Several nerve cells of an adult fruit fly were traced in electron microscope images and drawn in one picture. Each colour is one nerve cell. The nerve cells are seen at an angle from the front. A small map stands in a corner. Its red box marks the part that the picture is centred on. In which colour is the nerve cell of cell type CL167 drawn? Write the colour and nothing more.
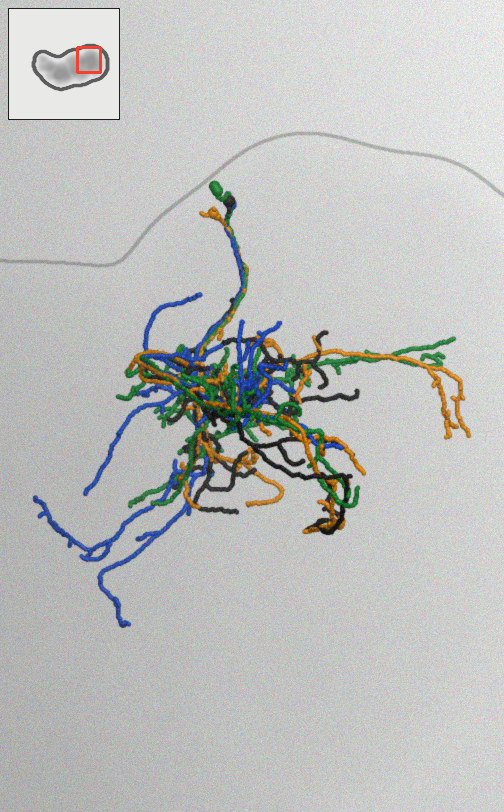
blue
